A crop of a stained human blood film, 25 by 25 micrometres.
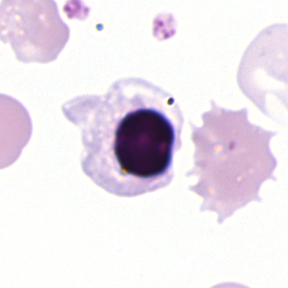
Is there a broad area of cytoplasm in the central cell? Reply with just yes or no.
Yes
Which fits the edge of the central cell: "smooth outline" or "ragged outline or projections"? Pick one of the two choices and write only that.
Ragged outline or projections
